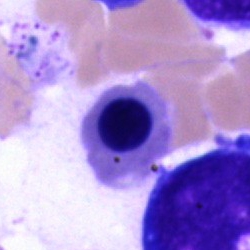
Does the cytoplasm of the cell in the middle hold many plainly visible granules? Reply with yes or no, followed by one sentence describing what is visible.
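No. The cytoplasm shows no visible granules.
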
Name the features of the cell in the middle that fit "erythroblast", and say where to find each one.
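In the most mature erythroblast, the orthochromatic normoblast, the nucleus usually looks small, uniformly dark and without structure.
Here the chromatin is dense and very dark, with almost no visible pattern, which agrees with that appearance.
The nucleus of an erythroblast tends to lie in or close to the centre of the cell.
In this cell it sits toward the upper part instead, leaving a wider rim of cytoplasm below it, which does not agree. The cytoplasm is a pale greyish-lilac colour. Two tiny black dots, likely debris or artefact, lie over the lower cytoplasm and its edge.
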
